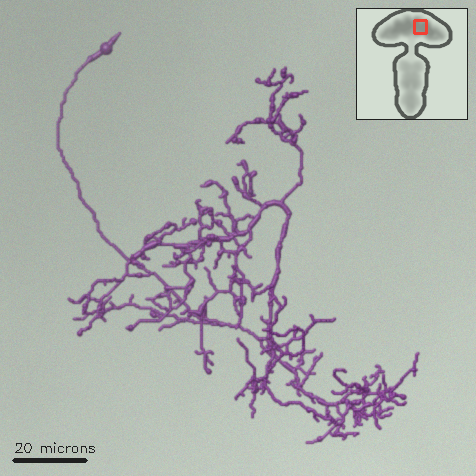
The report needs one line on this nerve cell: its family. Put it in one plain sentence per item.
The family is hemilineage MD3.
